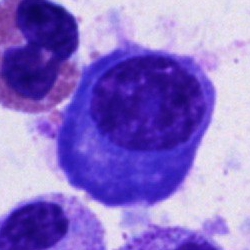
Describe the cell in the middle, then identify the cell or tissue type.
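Deep blue cytoplasm is abundant. The nucleus is off-centre, pushed toward the upper right of the cell. Its chromatin is dark purple and clumped, with small paler spots between the clumps. The outline is broadly rounded but slightly irregular and angular in places. It is a plasma cell.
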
